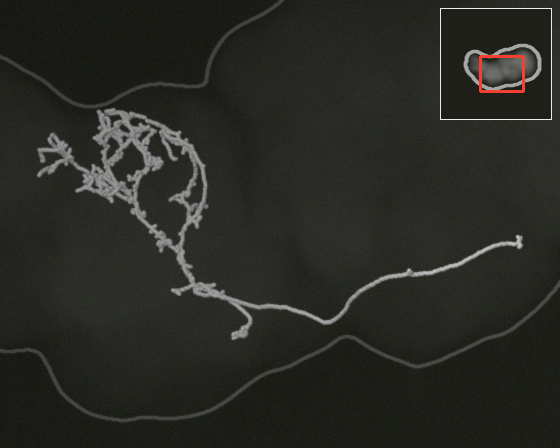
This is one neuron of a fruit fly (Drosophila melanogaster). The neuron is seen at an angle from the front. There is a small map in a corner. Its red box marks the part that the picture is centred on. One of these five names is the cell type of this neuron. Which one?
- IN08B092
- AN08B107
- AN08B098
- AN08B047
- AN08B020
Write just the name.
AN08B047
